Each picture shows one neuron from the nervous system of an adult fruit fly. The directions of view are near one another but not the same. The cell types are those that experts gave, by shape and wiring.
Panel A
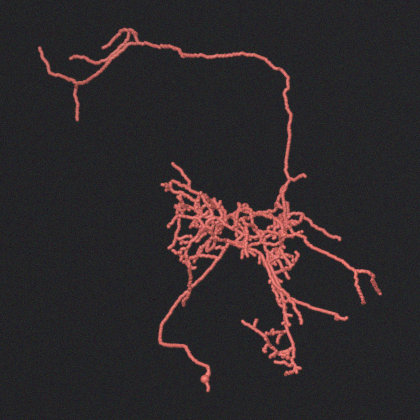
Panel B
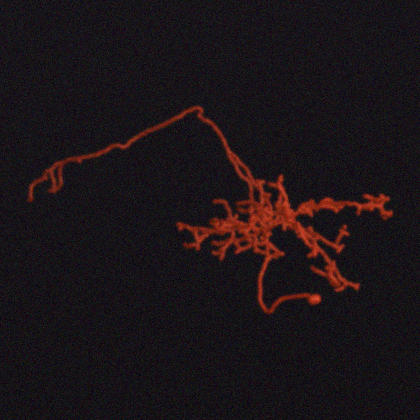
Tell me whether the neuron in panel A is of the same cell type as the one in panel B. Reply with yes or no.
no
